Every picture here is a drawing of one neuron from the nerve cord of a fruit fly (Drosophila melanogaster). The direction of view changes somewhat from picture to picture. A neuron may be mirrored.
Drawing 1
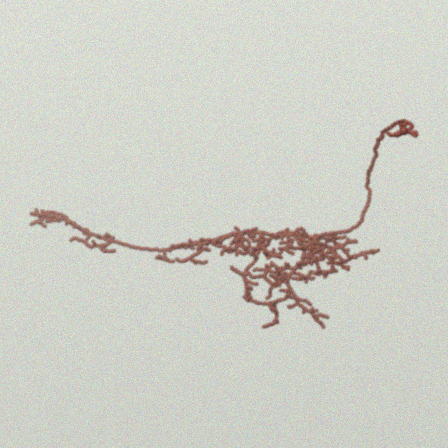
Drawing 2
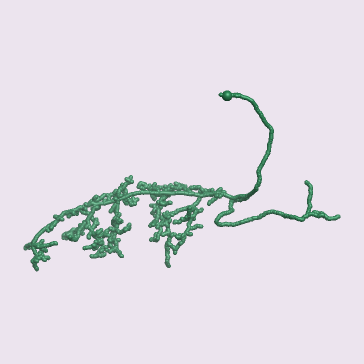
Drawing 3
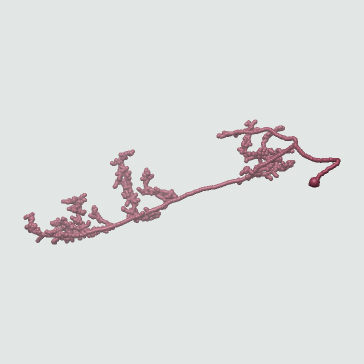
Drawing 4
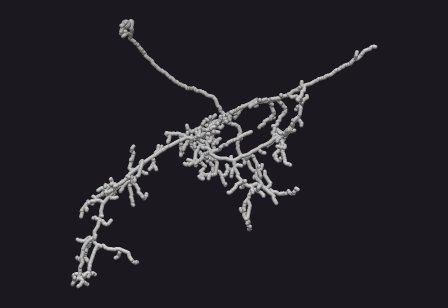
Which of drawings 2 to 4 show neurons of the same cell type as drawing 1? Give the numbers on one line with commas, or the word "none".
4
